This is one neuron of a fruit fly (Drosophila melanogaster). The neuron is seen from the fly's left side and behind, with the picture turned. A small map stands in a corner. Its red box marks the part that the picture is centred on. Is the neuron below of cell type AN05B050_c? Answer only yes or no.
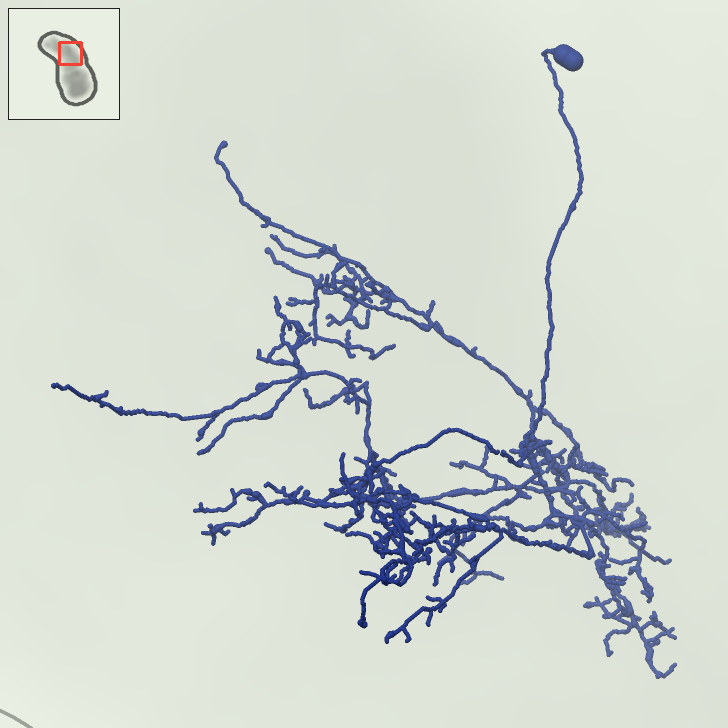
no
